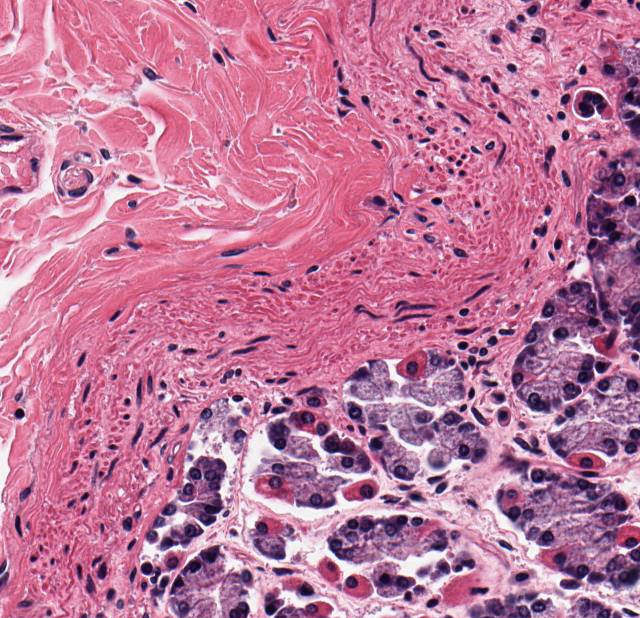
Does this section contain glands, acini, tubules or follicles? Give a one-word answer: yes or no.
Yes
